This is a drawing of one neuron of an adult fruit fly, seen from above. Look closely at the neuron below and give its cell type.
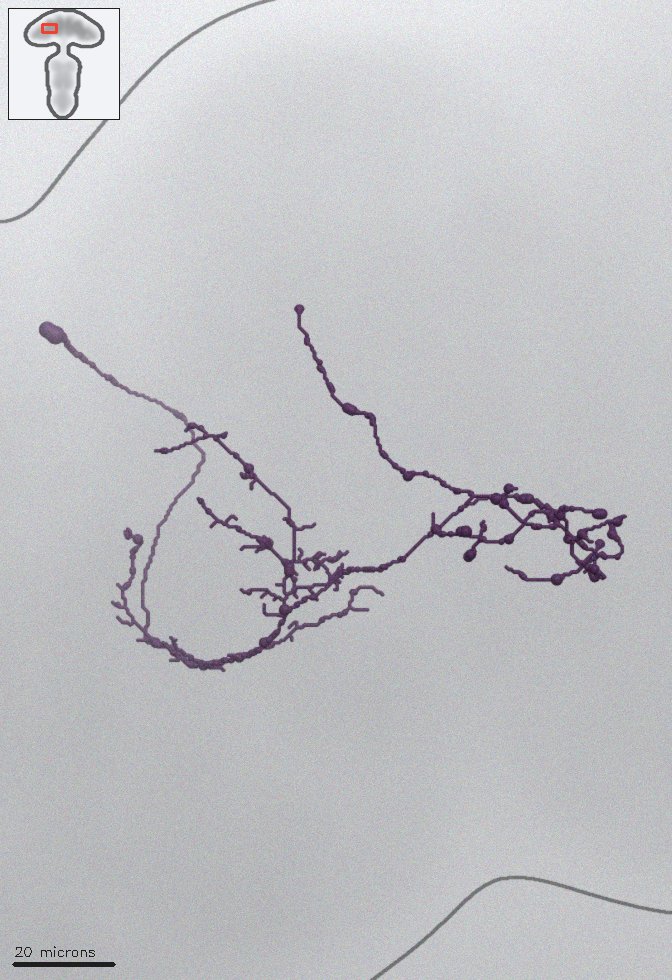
CB2467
